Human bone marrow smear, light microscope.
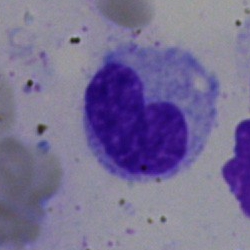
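Metamyelocyte, the central cell in a stained bone marrow smear. Its nucleus is kidney-shaped, notched on the upper side, and lies off-centre toward the lower left. Pale greyish-blue cytoplasm forms a moderate rim, widest at the upper right. Near the upper right edge of the cytoplasm sits one small clear vacuole.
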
